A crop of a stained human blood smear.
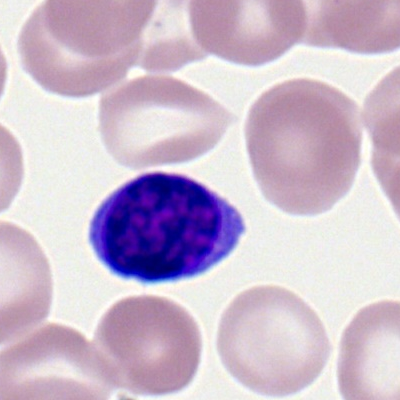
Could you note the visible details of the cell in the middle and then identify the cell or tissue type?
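Smooth oval outline, wider side to side than top to bottom. Nucleus occupies most of cell; cytoplasm a thin rim. Chromatin dark purple, coarsely clumped into blotches. No distinct nucleolus visible. Cell type: lymphocyte.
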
